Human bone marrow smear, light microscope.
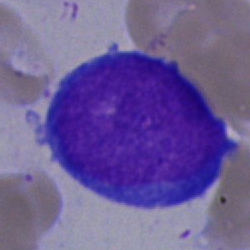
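Blast: the cell in the middle of a stained bone marrow smear. Notice that the nucleus fills almost the whole cell. Its chromatin is finely granular and evenly spread. No vacuoles can be seen in the cytoplasm. Along the left edge of the cell, look for the small blue blebs.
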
